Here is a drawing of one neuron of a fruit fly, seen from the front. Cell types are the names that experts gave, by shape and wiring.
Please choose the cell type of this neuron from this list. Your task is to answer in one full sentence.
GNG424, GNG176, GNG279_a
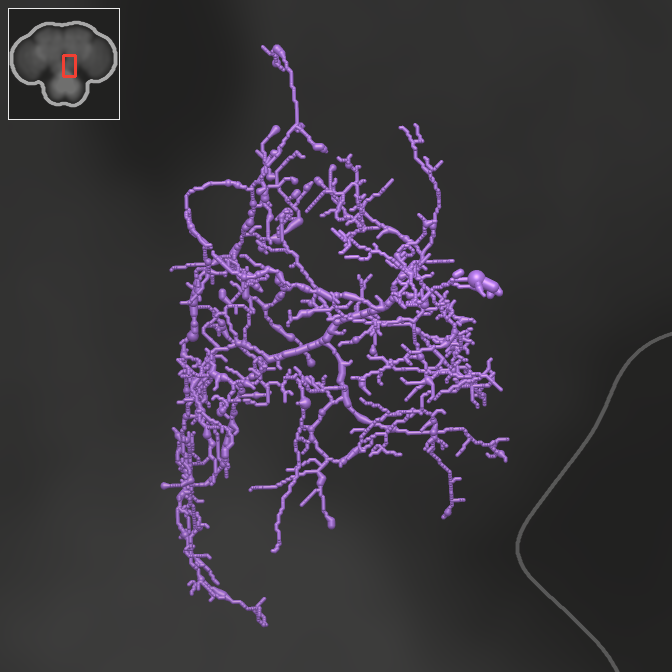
It is GNG176 that is the cell type of the neuron.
